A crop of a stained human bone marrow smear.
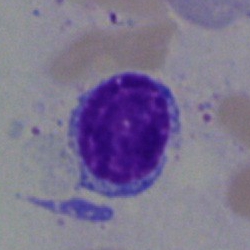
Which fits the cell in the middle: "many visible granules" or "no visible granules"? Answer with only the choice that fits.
No visible granules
